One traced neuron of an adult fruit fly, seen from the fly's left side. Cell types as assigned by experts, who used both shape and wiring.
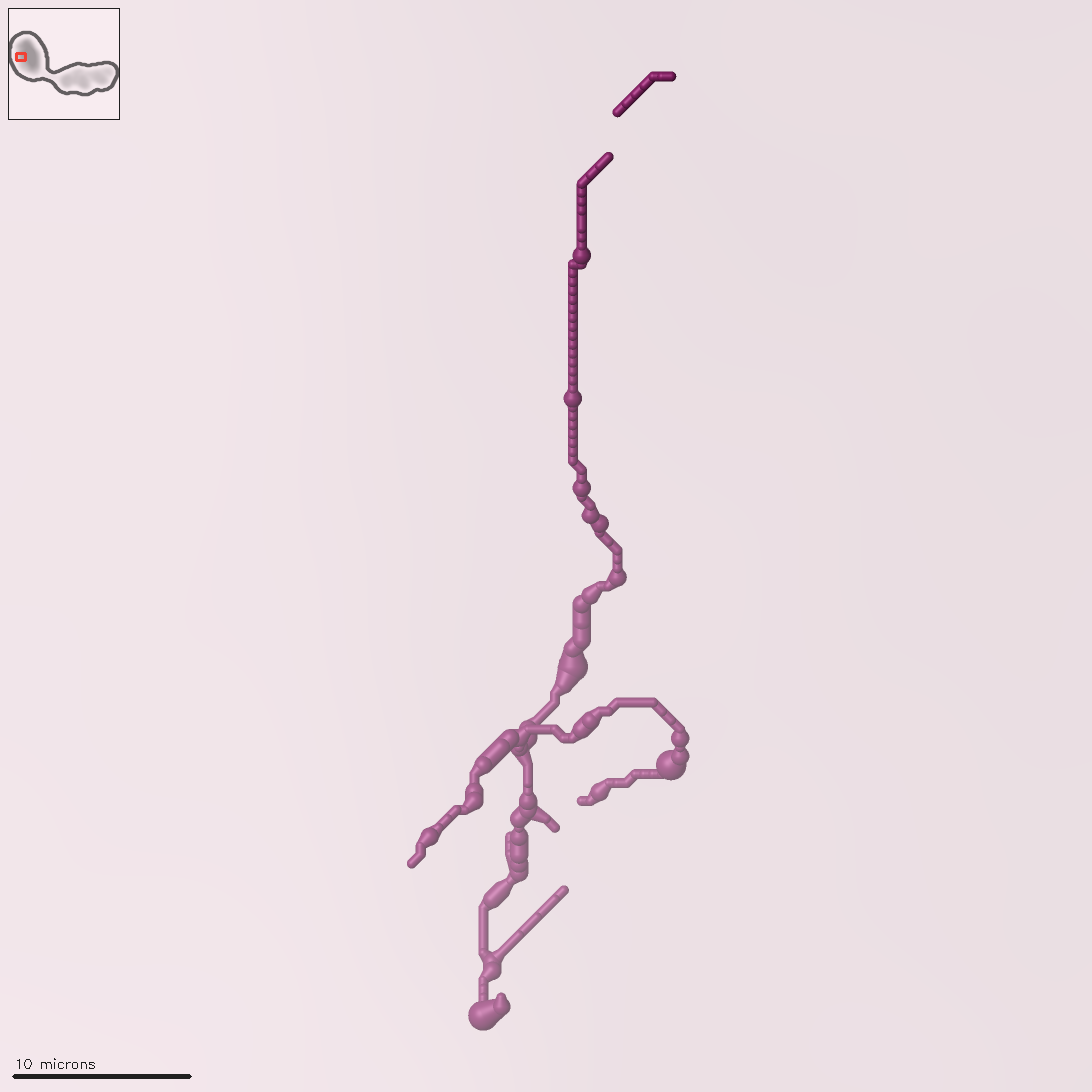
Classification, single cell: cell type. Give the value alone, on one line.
ORN_VL2p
